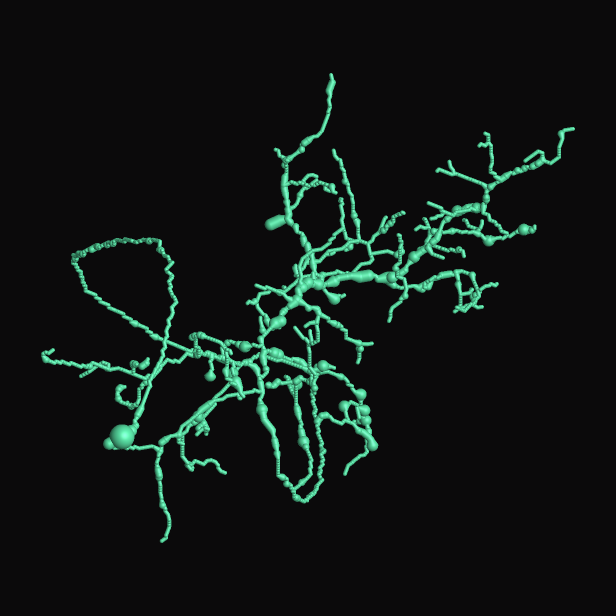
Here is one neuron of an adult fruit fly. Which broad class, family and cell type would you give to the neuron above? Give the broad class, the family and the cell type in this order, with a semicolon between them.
central-brain intrinsic neuron; hemilineage AOTUv1_ventral; PS022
